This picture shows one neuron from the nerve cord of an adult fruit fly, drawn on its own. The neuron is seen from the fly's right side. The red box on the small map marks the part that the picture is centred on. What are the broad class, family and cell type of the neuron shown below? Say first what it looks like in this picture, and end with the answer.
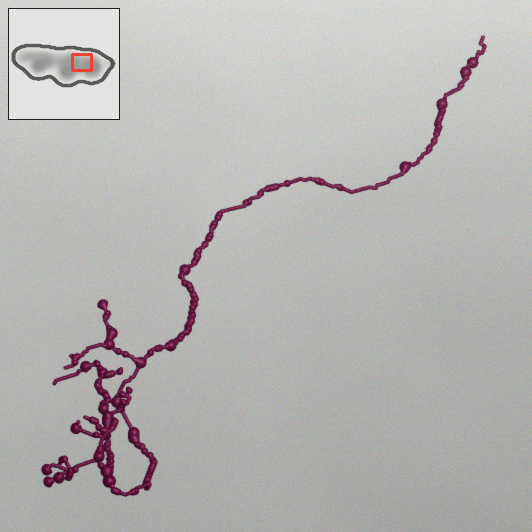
The drawing shows no cell body. In this view it is about as wide as it is tall. It is a sensory neuron entering the nerve cord. The name of its family is class mechanosensory tactile. The cell type is SNta18.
